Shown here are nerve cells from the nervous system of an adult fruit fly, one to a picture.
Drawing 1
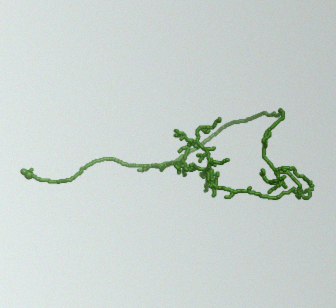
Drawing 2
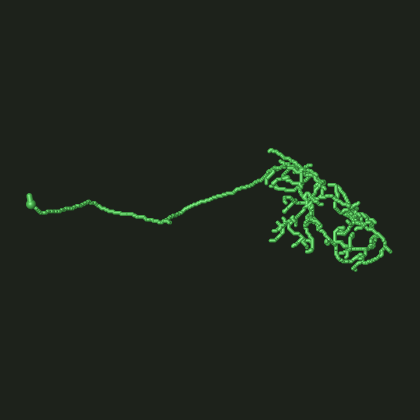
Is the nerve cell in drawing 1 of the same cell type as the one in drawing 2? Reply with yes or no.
no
